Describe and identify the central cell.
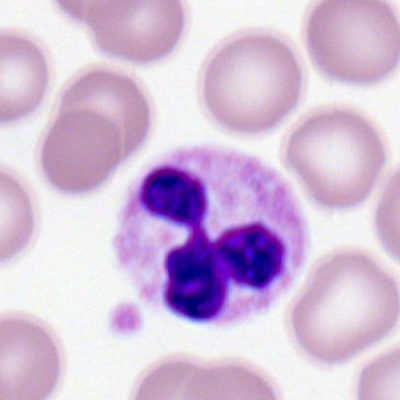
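Three lobes make up the nucleus, and its chromatin is dark purple and coarsely clumped. Abundant pale pink cytoplasm surrounds it, filled with fine pink-lilac granules. This cell is a segmented neutrophil.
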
